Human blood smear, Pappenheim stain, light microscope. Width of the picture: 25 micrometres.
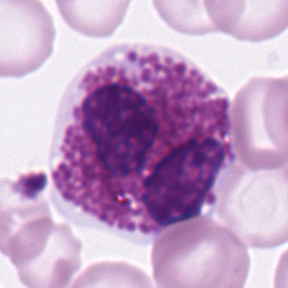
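Eosinophil in a stained peripheral blood smear: the nucleus has two large lobes, one upper left and one lower right, with dense dark purple chromatin. Coarse, round granules pack the cytoplasm, while a narrow pale rim at the cell edge is largely free of them.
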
